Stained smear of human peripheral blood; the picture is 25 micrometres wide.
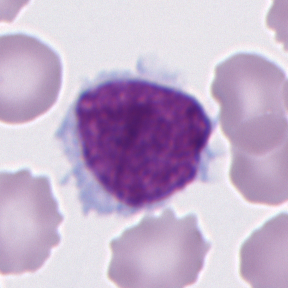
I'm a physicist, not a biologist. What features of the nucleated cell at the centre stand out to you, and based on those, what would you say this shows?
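The cytoplasmic edge is ragged, with fine hair-like projections. Cytoplasm is wider to the left of the nucleus than to the right and contains no visible granules. The nucleus forms a single mass without lobes. The cell is a hairy cell.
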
